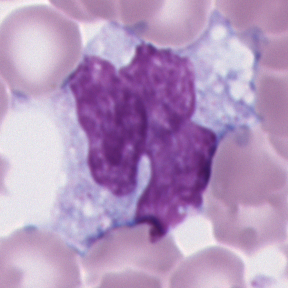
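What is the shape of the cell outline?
Irregular and angular, with several pointed corners.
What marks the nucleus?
A narrow cleft running up into it from its lower edge.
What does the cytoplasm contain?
Many small clear vacuoles, most densely at the upper right, and no coarse or brightly coloured granules.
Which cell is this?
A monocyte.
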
